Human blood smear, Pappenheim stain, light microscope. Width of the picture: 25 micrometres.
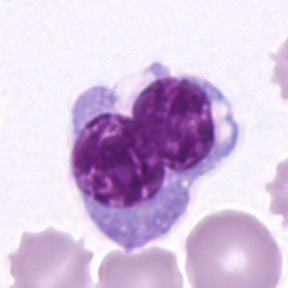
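Plasma cell, the central cell in this stained blood smear. Its chromatin looks dark purple and coarsely clumped, I'd say, with paler streaks running between the clumps. The cytoplasm seems pale grey-blue, and its widest part lies below the nucleus. Above and to the right of the nucleus, clear unstained areas sit in the cytoplasm.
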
